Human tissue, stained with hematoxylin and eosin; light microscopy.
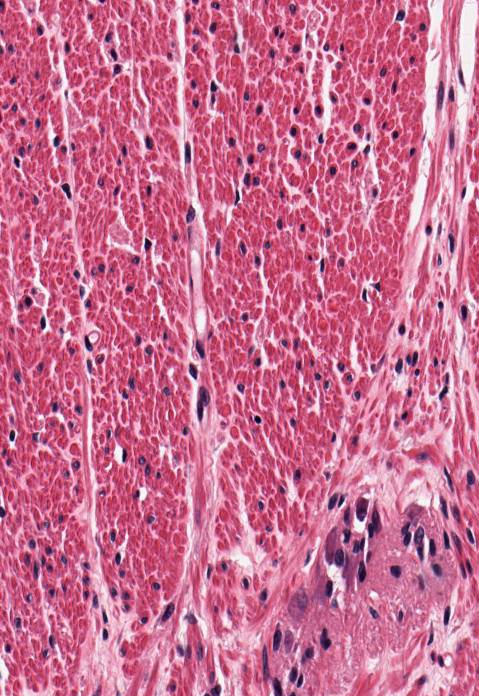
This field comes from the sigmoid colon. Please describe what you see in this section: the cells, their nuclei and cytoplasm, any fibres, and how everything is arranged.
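Muscle fibres cut across make up most of the field, appearing as small, closely packed red polygonal profiles. Thin pale pink septa, running roughly vertically, group them into bundles. Many profiles are separated by narrow white clefts, consistent with shrinkage during processing. No fat cells are present anywhere in the field.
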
